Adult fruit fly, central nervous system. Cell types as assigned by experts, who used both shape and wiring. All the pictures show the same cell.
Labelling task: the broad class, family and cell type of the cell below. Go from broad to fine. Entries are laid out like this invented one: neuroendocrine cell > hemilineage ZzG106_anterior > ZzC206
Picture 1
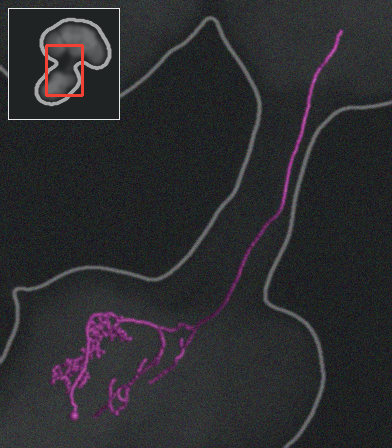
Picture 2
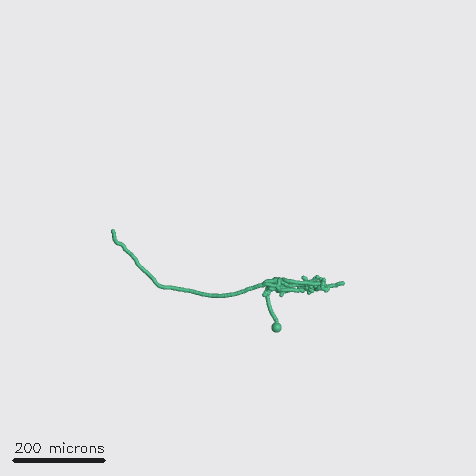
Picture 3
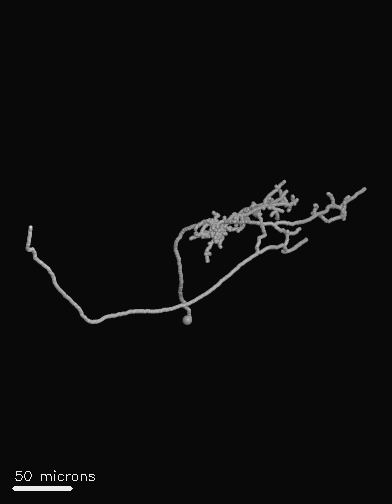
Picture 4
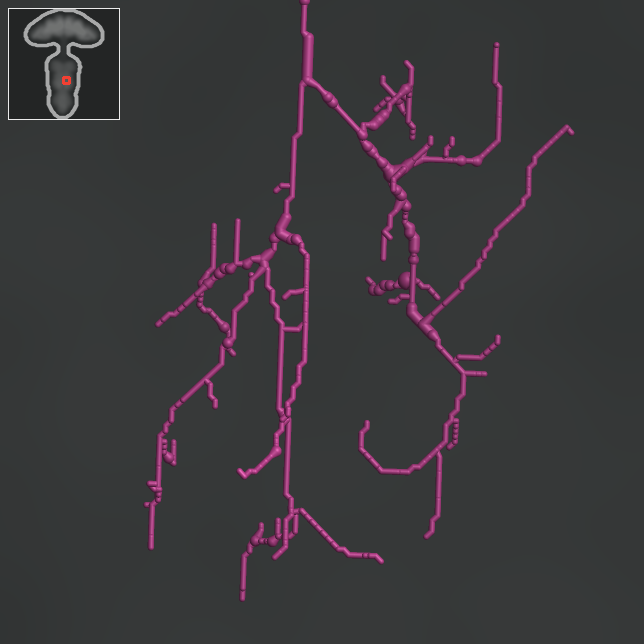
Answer: ascending neuron > hemilineage 06A > AN06A092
